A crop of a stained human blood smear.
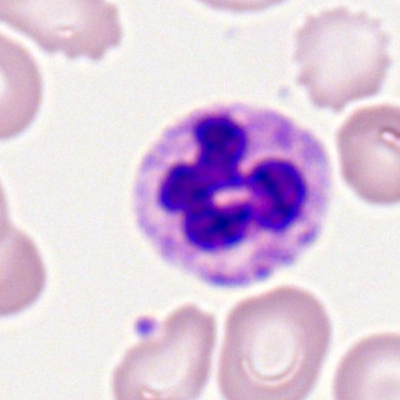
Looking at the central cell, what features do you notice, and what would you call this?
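In outline this cell is round. No nucleoli are visible in its nucleus. Fine, faint lilac granules lie in the cytoplasm. In the middle, among the nuclear lobes, there is a small pale pink elongated patch. It is a segmented neutrophil.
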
